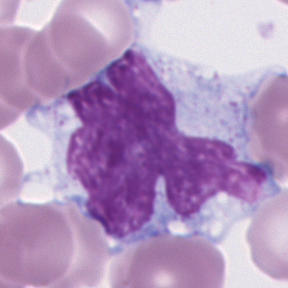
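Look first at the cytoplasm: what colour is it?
A pale grey-blue, with fine pinkish-purple granules scattered through it.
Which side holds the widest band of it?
The upper right, because the nucleus lies toward the left.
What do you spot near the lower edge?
A few small, clear round vacuoles in the cytoplasm.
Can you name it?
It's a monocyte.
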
